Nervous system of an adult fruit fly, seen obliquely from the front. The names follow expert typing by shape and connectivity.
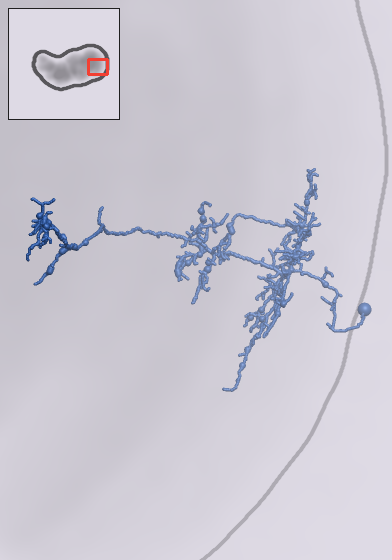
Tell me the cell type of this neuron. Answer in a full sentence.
The cell type is Tm16.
